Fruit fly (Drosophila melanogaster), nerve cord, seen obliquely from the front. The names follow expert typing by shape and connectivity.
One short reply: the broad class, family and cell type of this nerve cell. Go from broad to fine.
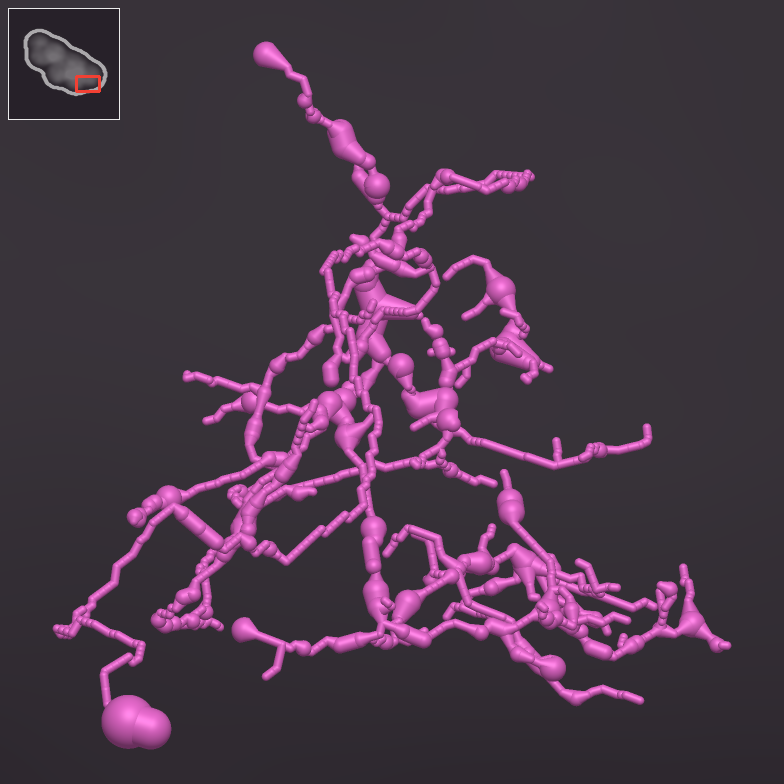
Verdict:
nerve-cord intrinsic neuron; hemilineage 14A; IN14A115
